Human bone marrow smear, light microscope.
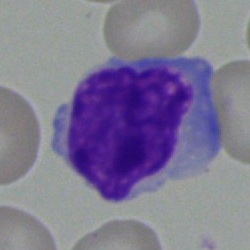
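Lymphocyte, sitting mid-field: you'll see its outline is irregular and angular rather than round. The chromatin's dark purple and coarsely clumped. Its pale blue cytoplasm makes a rim that's widest on the right side of the nucleus.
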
